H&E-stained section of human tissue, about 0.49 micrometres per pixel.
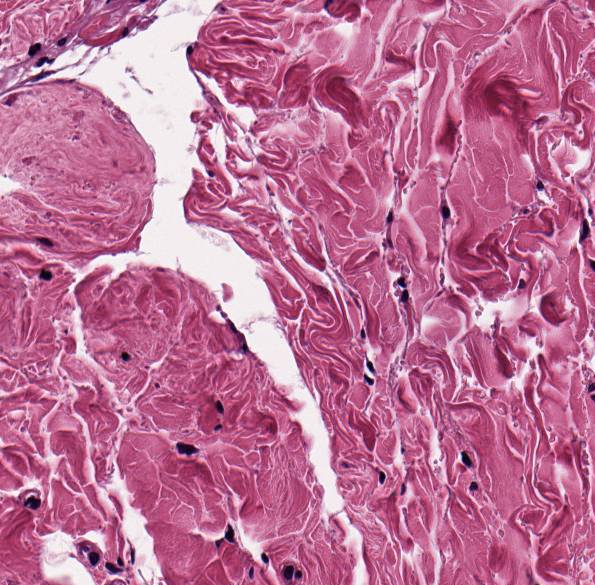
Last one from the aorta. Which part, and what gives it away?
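The part shown is the tunica adventitia. First point: the field consists almost entirely of densely packed eosinophilic collagen bundles, with few small, dark, elongated fibroblast nuclei scattered between them.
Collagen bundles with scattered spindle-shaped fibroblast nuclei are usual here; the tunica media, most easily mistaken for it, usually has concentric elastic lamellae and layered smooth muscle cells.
Lastly, the bundles in the right half are wavy and run mainly from top to bottom, and no epithelium appears anywhere.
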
